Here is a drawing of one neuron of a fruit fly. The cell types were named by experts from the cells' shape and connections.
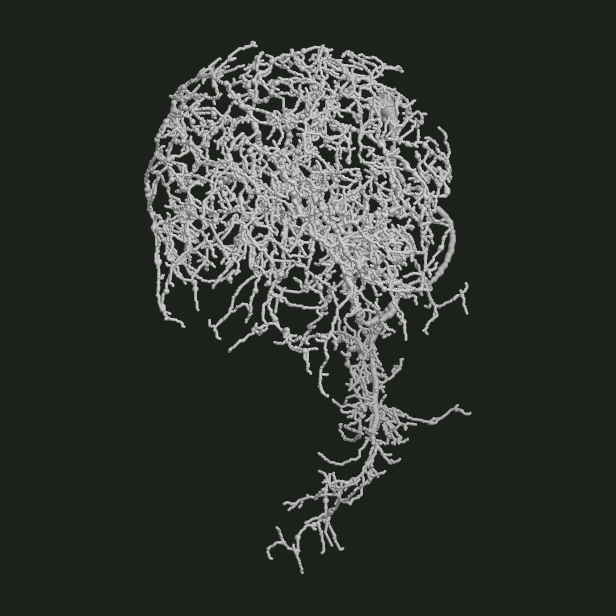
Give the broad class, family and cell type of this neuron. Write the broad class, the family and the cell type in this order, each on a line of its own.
central-brain intrinsic neuron
PPM
PPM1203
